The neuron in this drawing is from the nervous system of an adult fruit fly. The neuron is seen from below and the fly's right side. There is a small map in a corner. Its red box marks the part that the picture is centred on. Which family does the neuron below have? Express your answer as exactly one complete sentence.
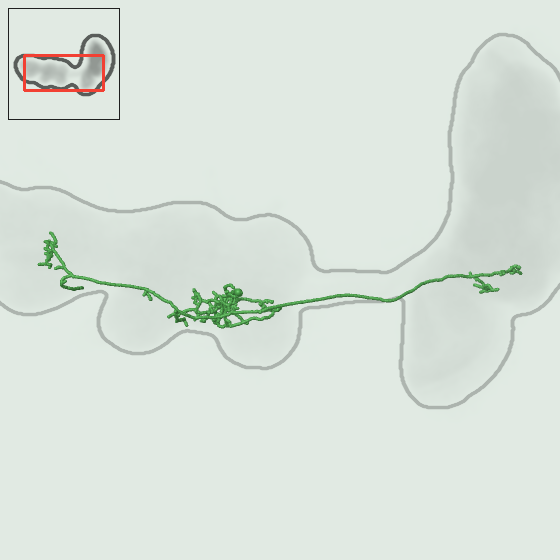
Family membership for the neuron is hemilineage 05B.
